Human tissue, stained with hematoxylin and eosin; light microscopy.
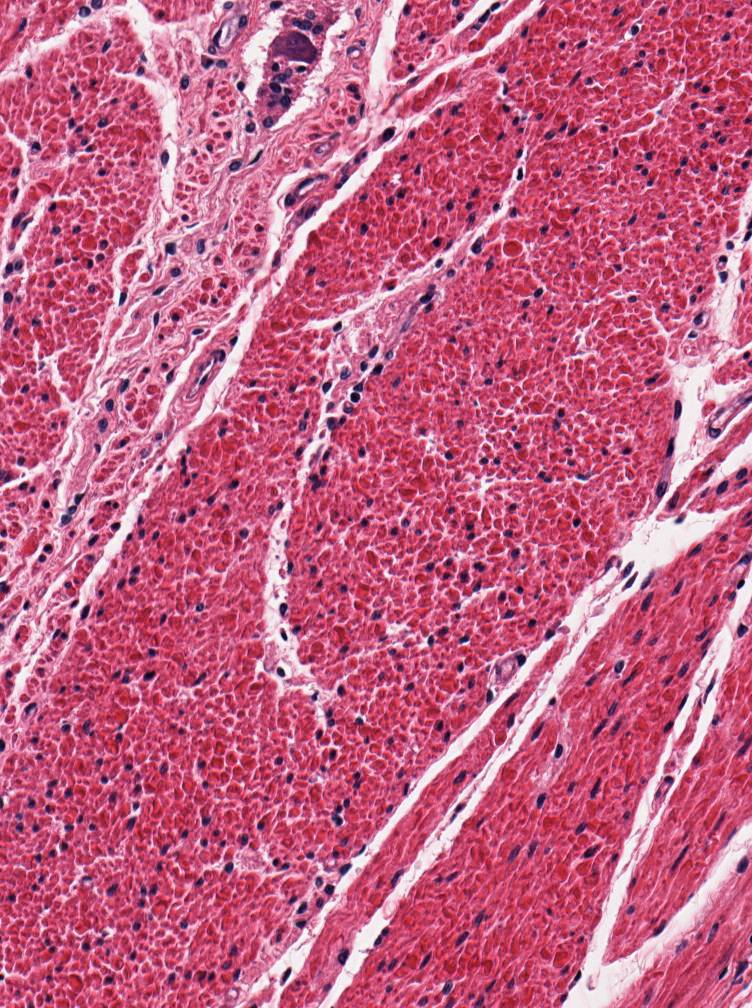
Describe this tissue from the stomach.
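Eosinophilic smooth muscle bundles, separated by thin connective tissue septa, make up almost the whole field. At the centre the muscle cells are cut across and appear as small polygonal pink profiles. In the lower right the bundles are cut lengthwise, running diagonally from lower left to upper right, with elongated dark nuclei lying singly within the cells.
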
